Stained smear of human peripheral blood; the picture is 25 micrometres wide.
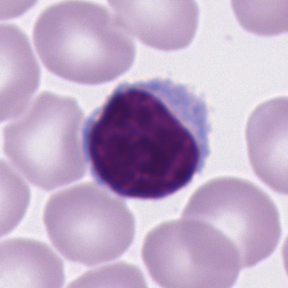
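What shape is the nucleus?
Round to slightly oval, I'd say, with no lobes and no deep indentation.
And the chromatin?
Dense, dark purple and coarsely clumped.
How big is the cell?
About 11 micrometres across, with a nucleus of about 10 by 9 micrometres; the cytoplasm is widest on the upper right, and its outer edge looks frayed with fine short projections.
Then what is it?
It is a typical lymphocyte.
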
